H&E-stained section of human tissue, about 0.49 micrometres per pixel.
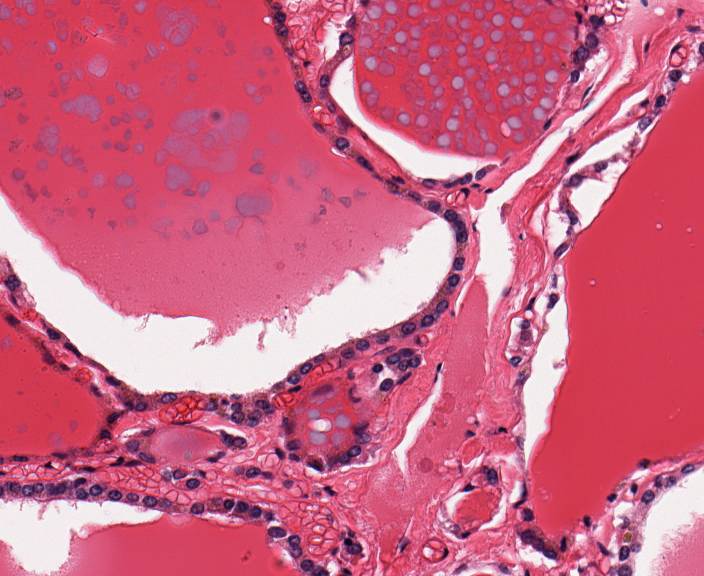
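Thyroid, with large rounded follicles separated by thin strands of tissue, each lined by a single layer of flattened to low cuboidal cells whose nuclei are small, round and dark. Small capillaries holding red blood cells lie between follicles in the lower half of the field.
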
